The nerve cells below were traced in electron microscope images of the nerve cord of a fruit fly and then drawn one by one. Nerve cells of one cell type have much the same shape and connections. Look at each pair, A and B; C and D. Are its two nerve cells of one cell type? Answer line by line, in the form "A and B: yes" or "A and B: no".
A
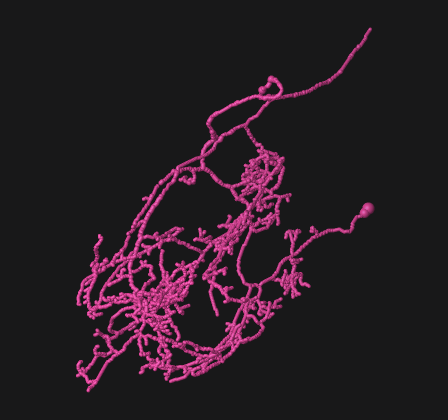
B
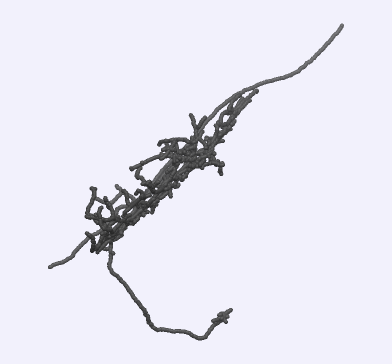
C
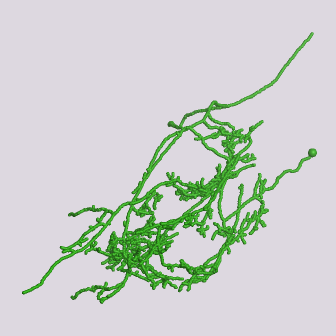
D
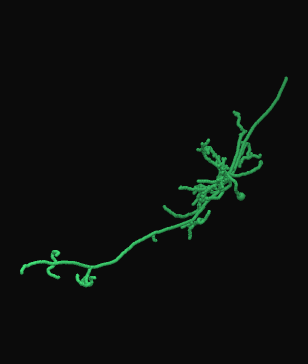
A and B: no
C and D: no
